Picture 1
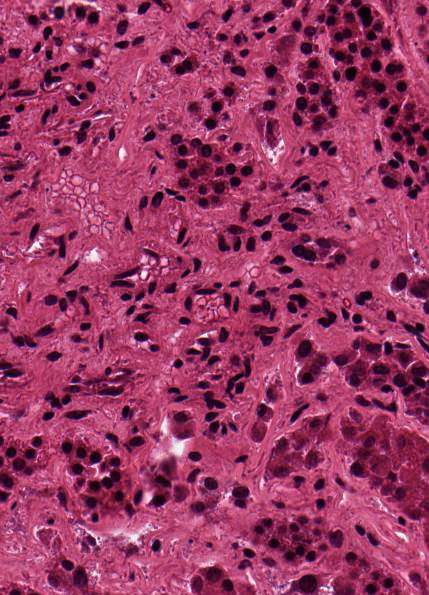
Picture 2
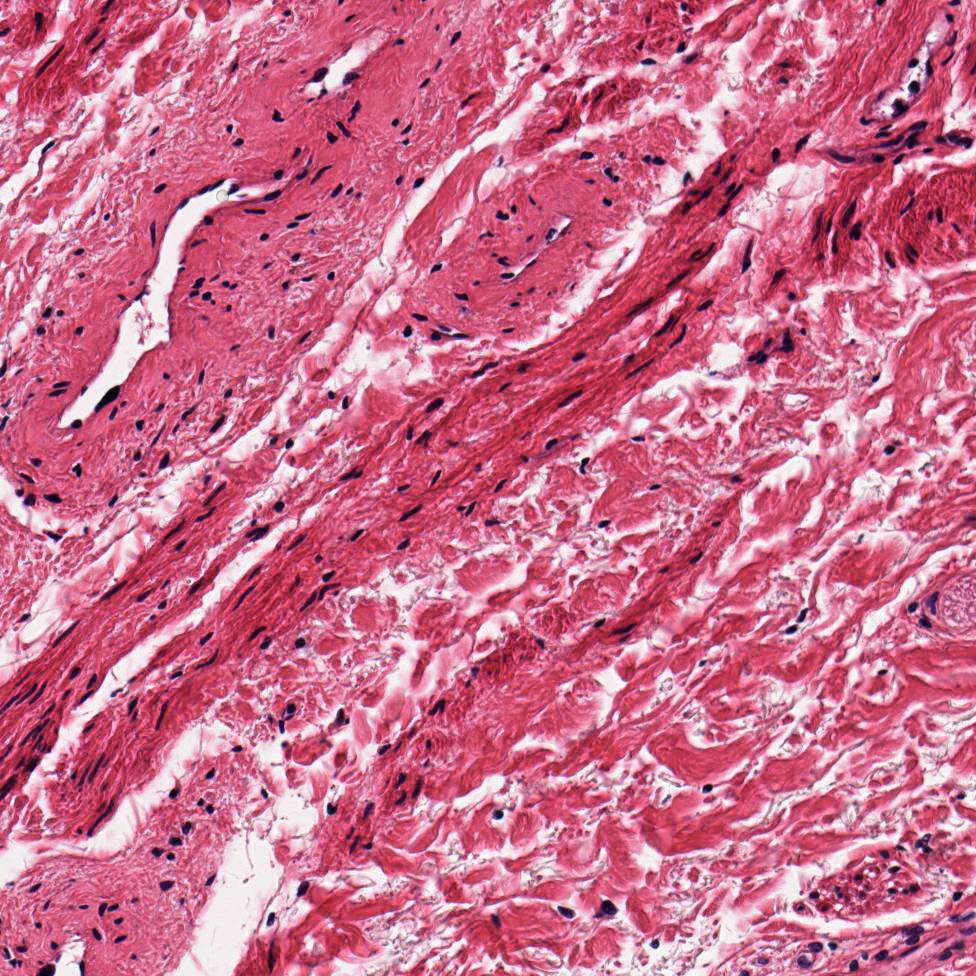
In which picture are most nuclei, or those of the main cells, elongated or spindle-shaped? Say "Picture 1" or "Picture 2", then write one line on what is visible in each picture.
Picture 2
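Picture 1: The cells in the clusters have round, darkly stained nuclei.
Picture 2: The nuclei in the muscle band are elongated, dark and blunt-ended.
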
